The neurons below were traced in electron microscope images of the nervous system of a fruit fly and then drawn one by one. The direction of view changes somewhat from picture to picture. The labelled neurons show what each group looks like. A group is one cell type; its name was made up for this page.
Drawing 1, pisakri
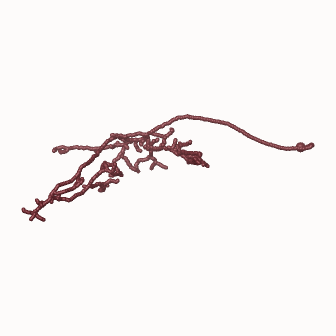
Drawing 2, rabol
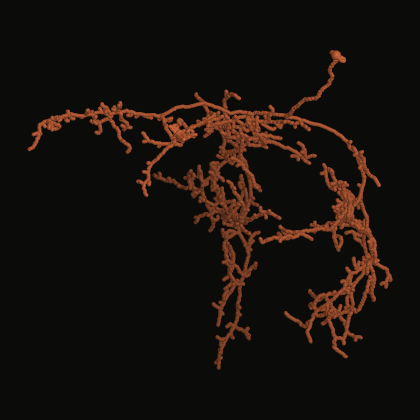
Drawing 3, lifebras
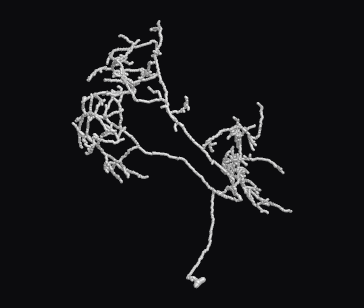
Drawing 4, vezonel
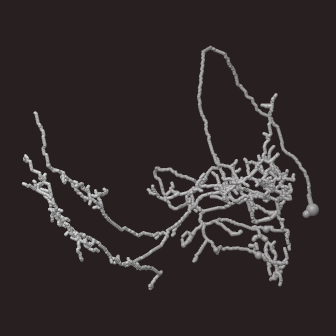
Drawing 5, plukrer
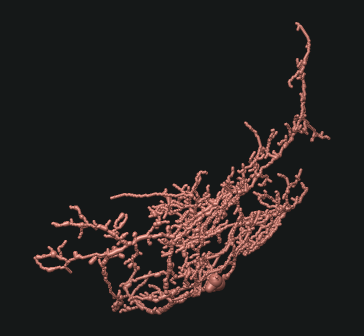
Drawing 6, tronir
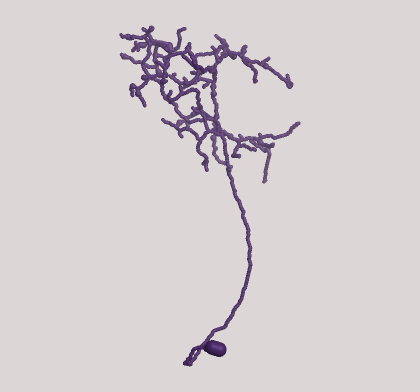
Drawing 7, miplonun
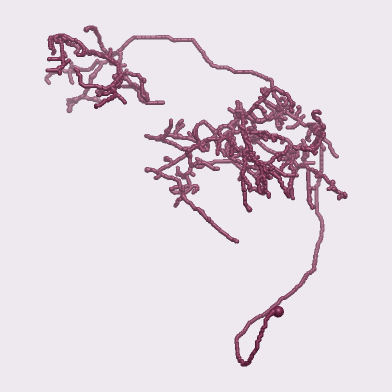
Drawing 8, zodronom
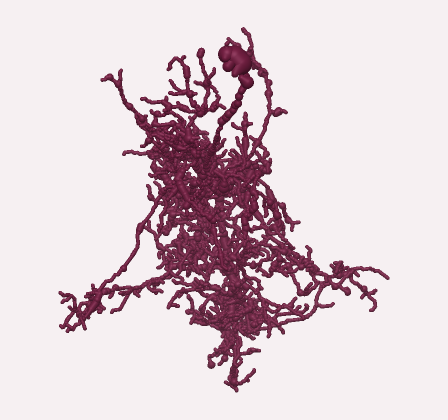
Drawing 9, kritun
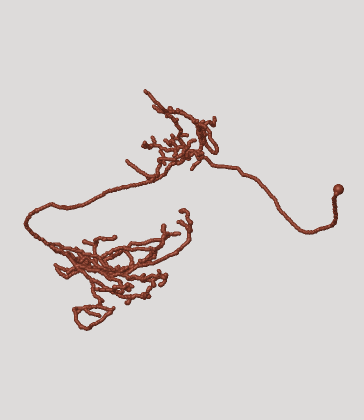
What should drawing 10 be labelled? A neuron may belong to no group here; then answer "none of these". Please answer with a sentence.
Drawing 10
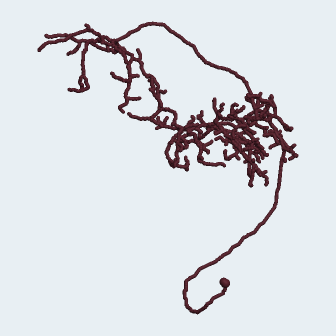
It belongs to miplonun.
